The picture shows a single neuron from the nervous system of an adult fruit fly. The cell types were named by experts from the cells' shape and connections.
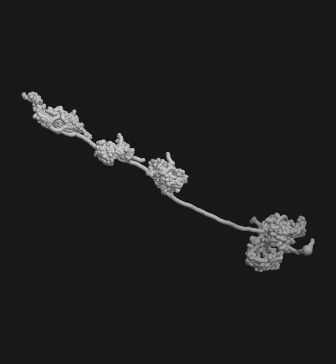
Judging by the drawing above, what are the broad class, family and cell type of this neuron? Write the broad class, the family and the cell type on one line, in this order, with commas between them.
descending neuron, DNg, DNg34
